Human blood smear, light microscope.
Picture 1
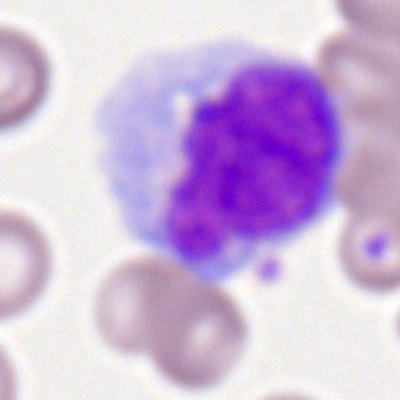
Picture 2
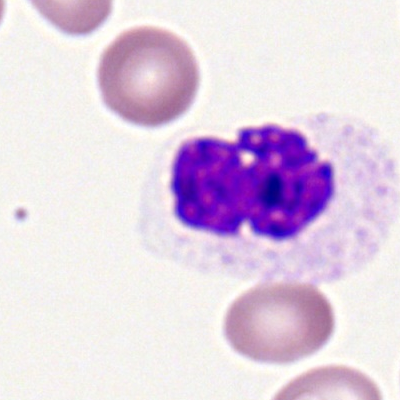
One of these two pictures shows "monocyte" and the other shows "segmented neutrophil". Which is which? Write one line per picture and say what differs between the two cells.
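The cell in picture 1 is a monocyte. No granules are visible in the cytoplasm.
The cell in picture 2 is a segmented neutrophil. Fine lilac granules are scattered through the cytoplasm.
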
